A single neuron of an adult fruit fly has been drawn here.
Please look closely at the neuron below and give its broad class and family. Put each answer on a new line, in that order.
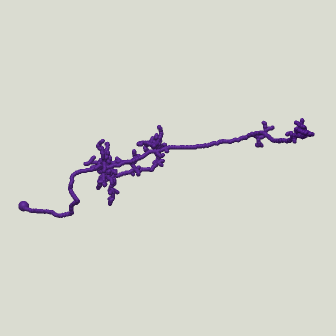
optic-lobe intrinsic neuron
TmY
